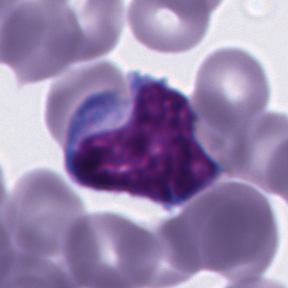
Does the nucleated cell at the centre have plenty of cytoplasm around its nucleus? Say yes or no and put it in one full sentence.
No, the cytoplasm is not plentiful; it forms only a thin rim.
